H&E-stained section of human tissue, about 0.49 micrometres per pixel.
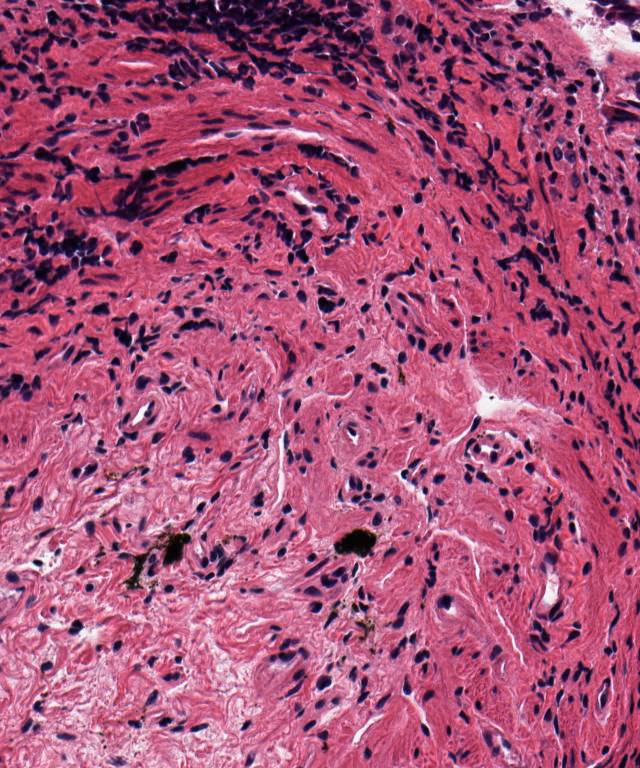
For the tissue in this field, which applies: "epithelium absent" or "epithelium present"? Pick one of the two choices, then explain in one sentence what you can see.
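Epithelium absent. No epithelium is present anywhere in the field.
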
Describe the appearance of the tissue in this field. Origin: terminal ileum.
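Pattern: spindle cells and pink fibres in curving, sweeping fascicles, clearest across the upper half. Nuclei: mostly elongated, dark-staining, spindle-shaped. Crowding: greatest at upper left. Lower left: paler, looser, wavy collagen, with fewer nuclei than elsewhere.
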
